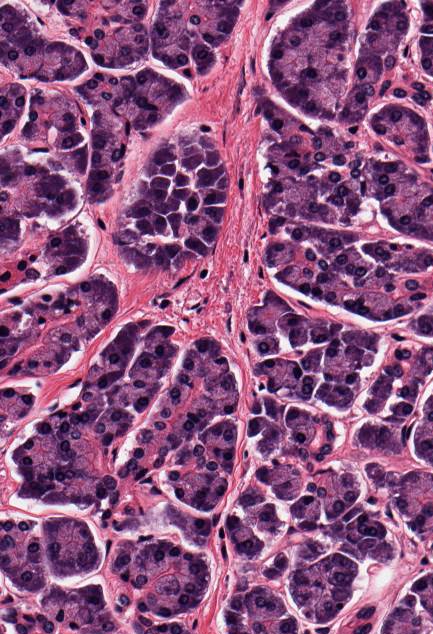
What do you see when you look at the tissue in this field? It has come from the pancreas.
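Cells form rounded nests and lobules, separated by thin strands of pink fibrous tissue. Most cells have abundant granular purple cytoplasm. Nuclei: one per cell, small, round, dark, fairly uniform. Upper middle, just left of the central band: one nest with paler cytoplasm, sharply outlined cell borders.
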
